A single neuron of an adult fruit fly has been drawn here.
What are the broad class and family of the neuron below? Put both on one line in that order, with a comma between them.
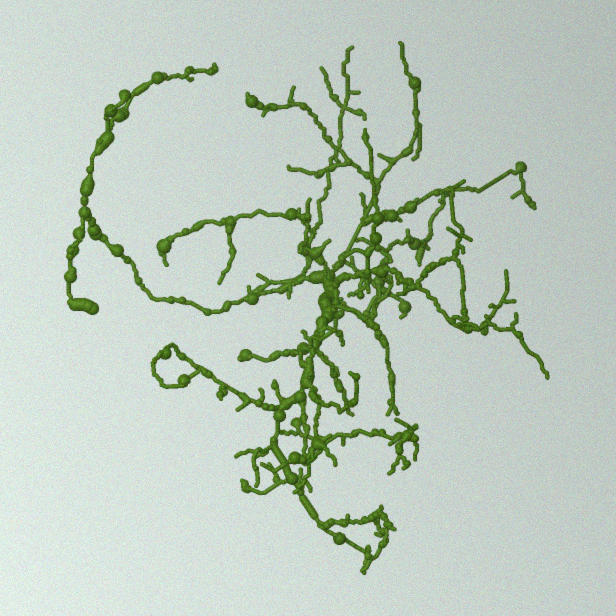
nerve-cord intrinsic neuron, hemilineage 20A.22A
